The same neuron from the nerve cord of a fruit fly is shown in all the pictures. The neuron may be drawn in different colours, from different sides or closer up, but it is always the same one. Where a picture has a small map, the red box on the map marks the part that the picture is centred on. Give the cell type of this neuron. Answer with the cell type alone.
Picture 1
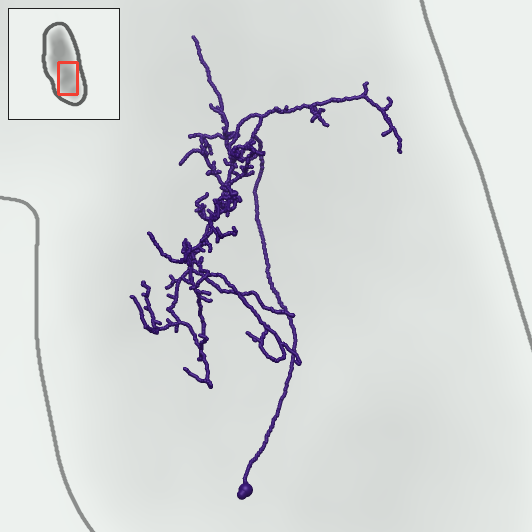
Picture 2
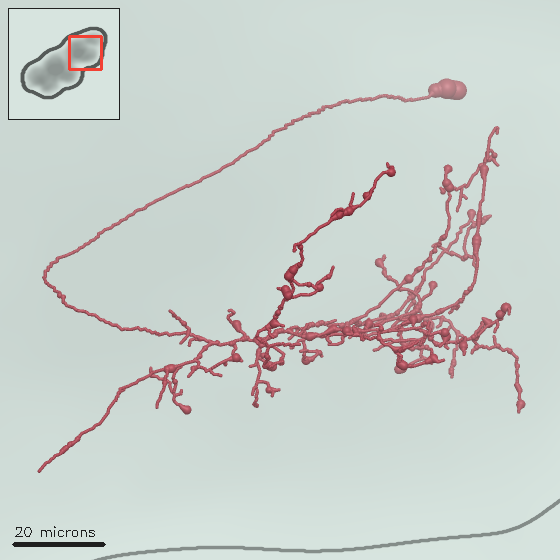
IN12B056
